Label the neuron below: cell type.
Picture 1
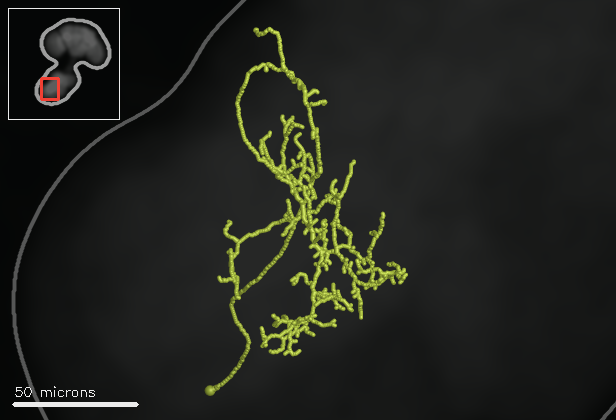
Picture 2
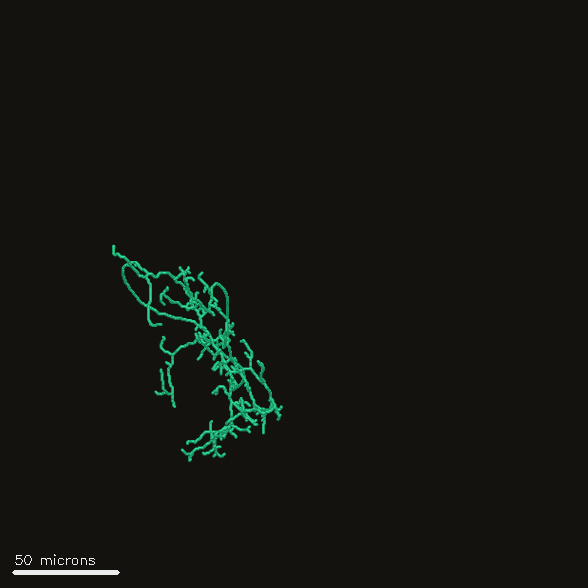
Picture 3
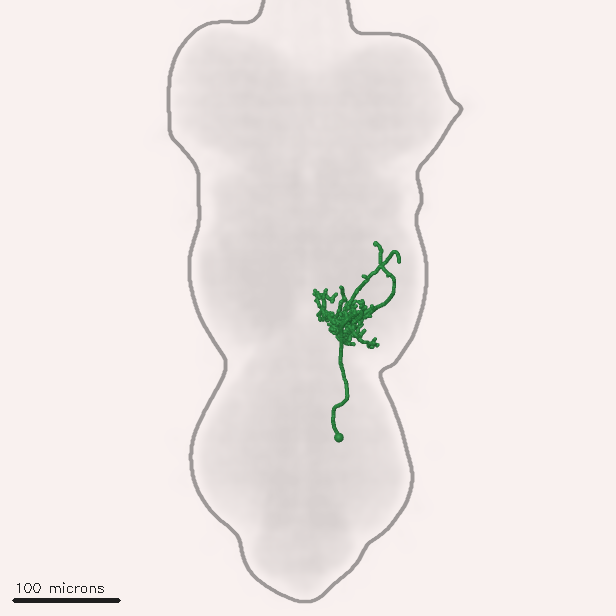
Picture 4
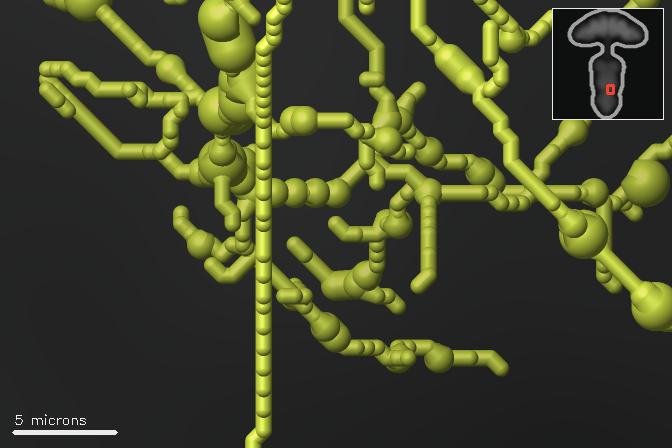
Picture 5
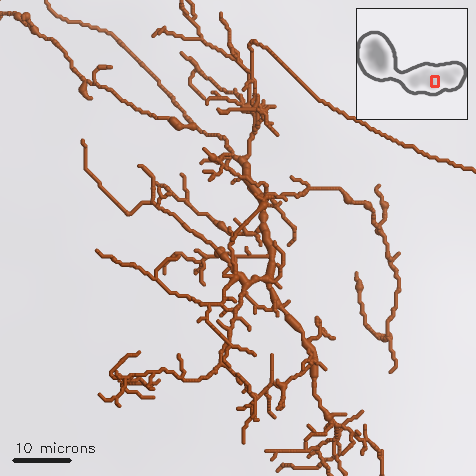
IN03A091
